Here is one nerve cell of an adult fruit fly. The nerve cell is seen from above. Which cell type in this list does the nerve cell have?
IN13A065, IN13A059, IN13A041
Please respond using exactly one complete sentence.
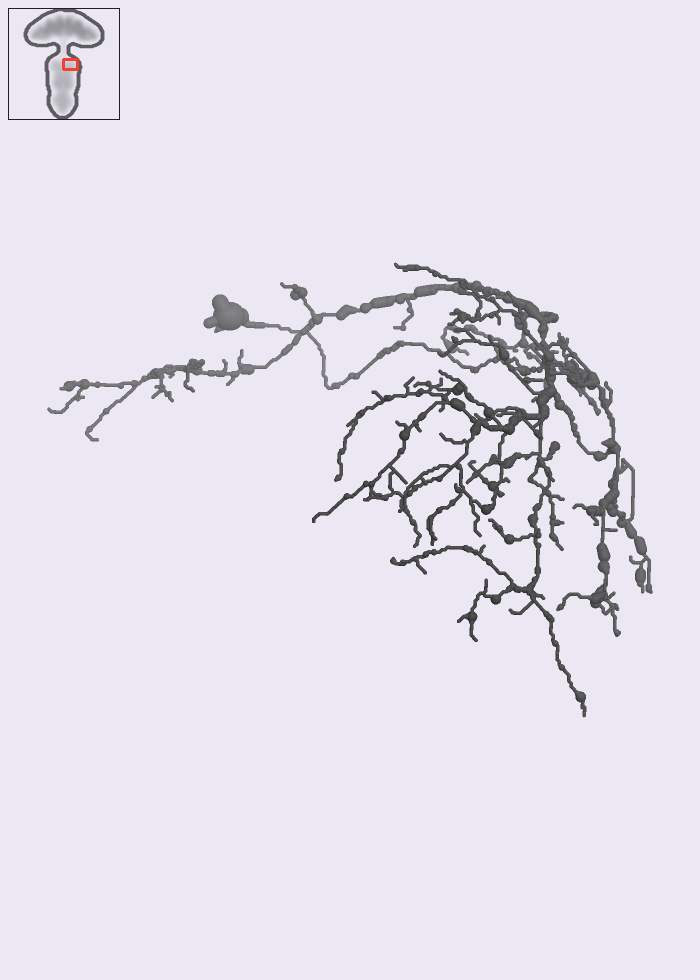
Under the cell type IN13A041 falls this nerve cell.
